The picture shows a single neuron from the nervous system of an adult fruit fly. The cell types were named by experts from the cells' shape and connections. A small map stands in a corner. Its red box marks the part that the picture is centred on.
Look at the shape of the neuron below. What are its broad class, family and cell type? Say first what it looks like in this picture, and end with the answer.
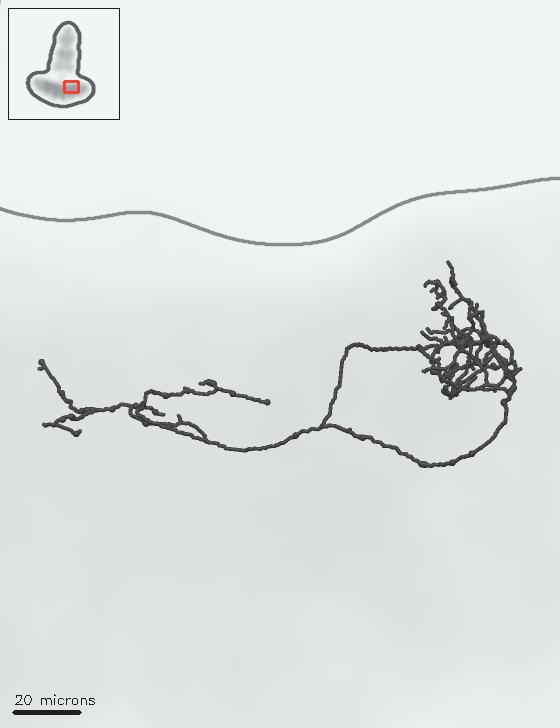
From left to right in the picture it spans about 150 microns. The picture shows dozens of branch ends. Its broad class is visual projection neuron. The family is hemilineage VPNd1. The cell type is LC29.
